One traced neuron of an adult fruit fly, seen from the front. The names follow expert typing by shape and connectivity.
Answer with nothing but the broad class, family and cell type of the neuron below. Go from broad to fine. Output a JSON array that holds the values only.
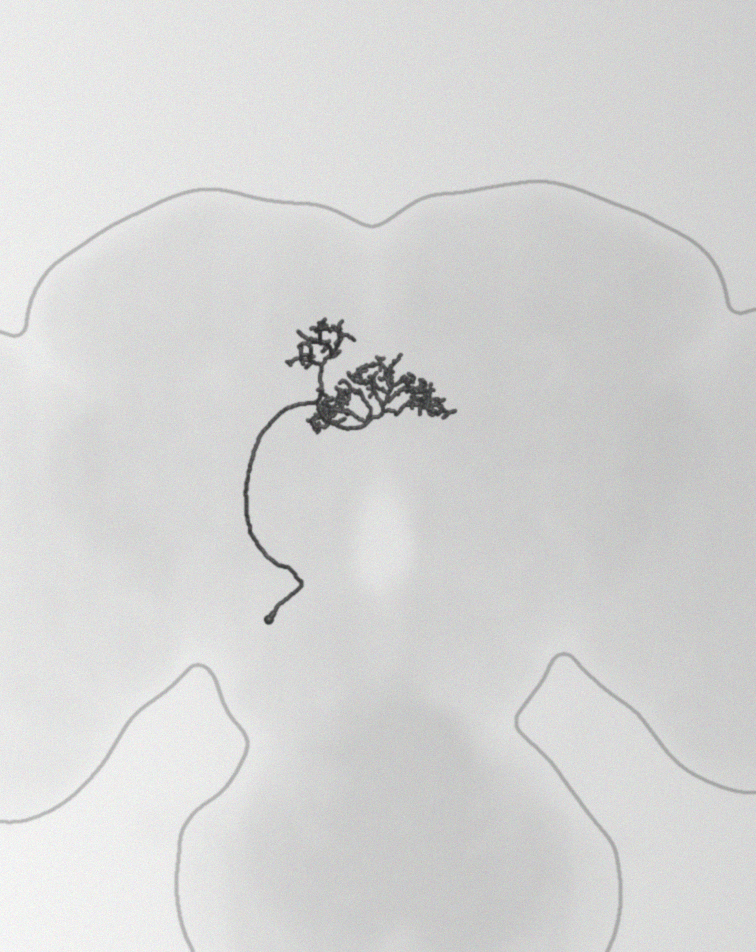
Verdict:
["central-brain intrinsic neuron", "hemilineage LALv1_dorsal", "FB4D_b"]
